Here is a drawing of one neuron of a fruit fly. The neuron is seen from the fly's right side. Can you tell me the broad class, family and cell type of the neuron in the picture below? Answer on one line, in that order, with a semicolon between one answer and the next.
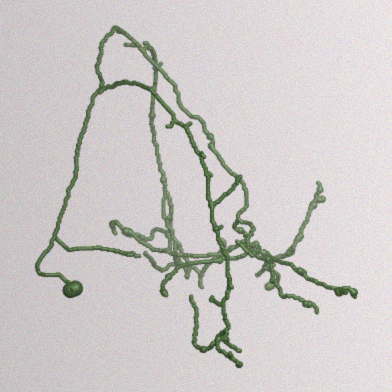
nerve-cord intrinsic neuron; hemilineage 12B; IN12B035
